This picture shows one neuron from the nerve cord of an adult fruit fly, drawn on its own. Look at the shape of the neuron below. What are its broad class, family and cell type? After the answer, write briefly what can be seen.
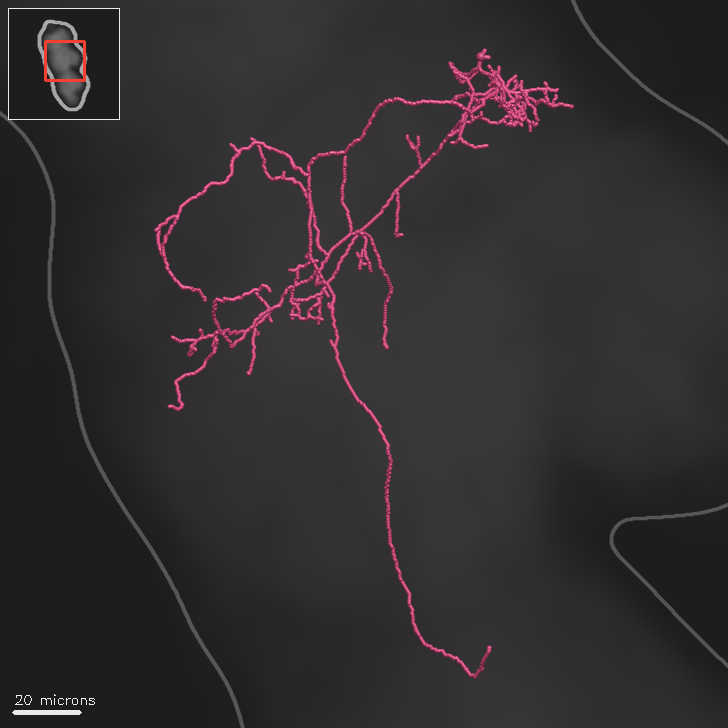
This is a nerve-cord intrinsic neuron. Its family is hemilineage 17A. Its cell type is IN17A119. By the scale bar it is about 190 microns tall in this view. The picture shows dozens of branch ends.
